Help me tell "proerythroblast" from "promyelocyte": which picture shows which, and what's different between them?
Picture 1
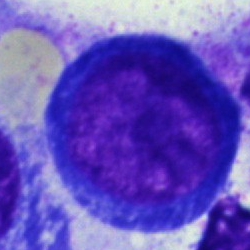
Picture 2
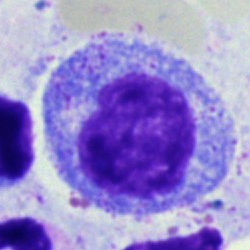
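Picture 1 shows a proerythroblast, and picture 2 shows a promyelocyte. Outline: both cells are round, so shape does not separate them. Cytoplasm colour: in the proerythroblast it is deep blue, while in the promyelocyte it is pale blue.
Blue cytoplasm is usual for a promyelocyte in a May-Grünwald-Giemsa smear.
Amount of cytoplasm: the proerythroblast has only a narrow rim of it around the nucleus. Granules: none are visible in the cytoplasm of the proerythroblast. Surroundings: a pale red cell without a nucleus lies at the upper left of the proerythroblast, whereas in picture 2 parts of other dark-stained nuclei sit at the left and bottom edges, apart from the promyelocyte.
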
